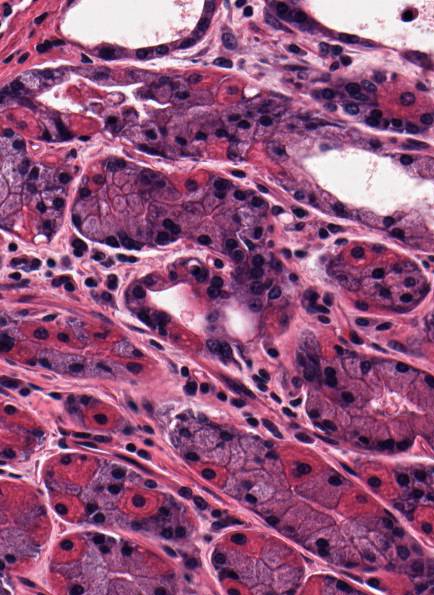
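Stomach, haematoxylin and eosin. Glands: closely packed, cut lengthwise and obliquely, running diagonally from upper left toward lower right. Along them, throughout the field: large rounded cells with bright pink cytoplasm and a central round nucleus. Between the glands: thin pink strands of connective tissue. Near the centre of this stomach field, the stroma between glands holds many small, dark, round nuclei.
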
